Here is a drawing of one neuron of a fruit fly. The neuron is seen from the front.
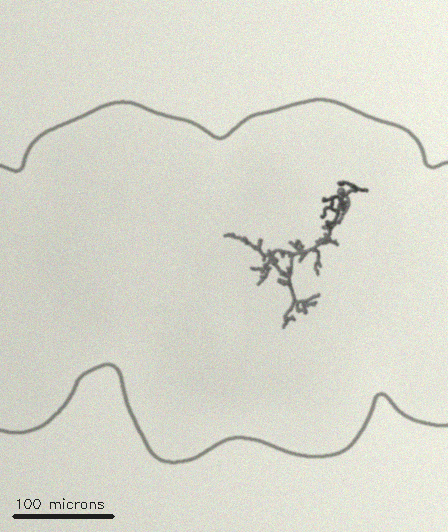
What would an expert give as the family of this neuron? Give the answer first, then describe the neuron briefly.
The family is hemilineage DL1_ventral. Its broad class is central-brain intrinsic neuron. From top to bottom in the picture it spans about 150 microns. In this view it is about as wide as it is tall.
